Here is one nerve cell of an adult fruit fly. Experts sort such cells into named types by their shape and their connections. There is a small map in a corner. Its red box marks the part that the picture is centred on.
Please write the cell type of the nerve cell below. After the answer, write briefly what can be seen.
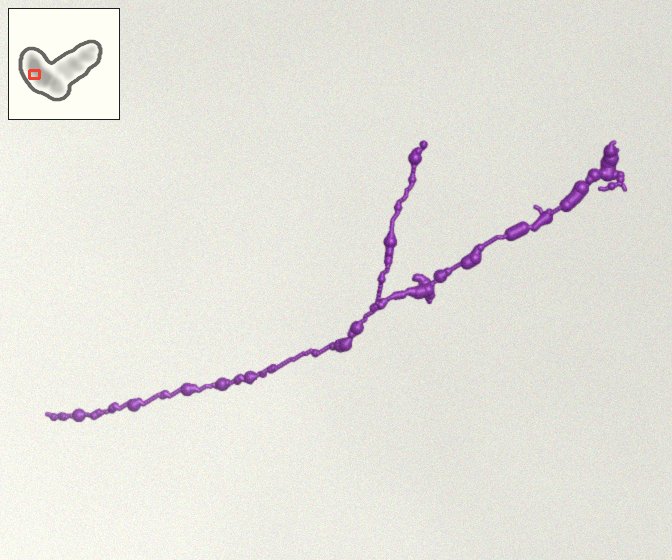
The cell type is JO-ED1. Its broad class is sensory neuron entering the brain. The drawing shows no cell body. There are a dozen or fewer branch ends.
